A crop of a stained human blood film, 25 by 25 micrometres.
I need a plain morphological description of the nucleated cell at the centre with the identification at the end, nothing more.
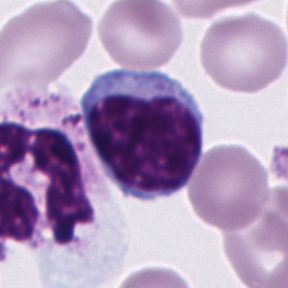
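Cytoplasm: thin pale blue rim around the nucleus, widest along the top of the cell. Nucleus: single rounded-oval mass, shallow notch at its top. Chromatin: dark purple, coarsely clumped. Typical lymphocyte.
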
